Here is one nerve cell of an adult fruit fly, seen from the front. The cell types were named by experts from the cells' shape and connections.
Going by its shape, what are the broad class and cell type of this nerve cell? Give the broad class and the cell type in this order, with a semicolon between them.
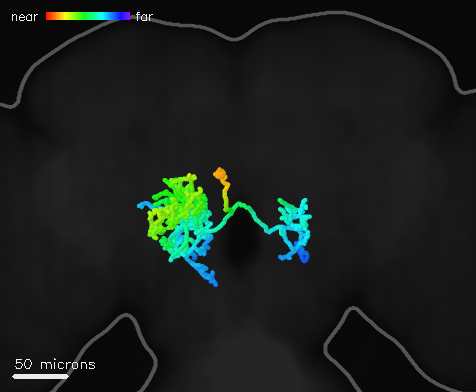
central-brain intrinsic neuron; CB0751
